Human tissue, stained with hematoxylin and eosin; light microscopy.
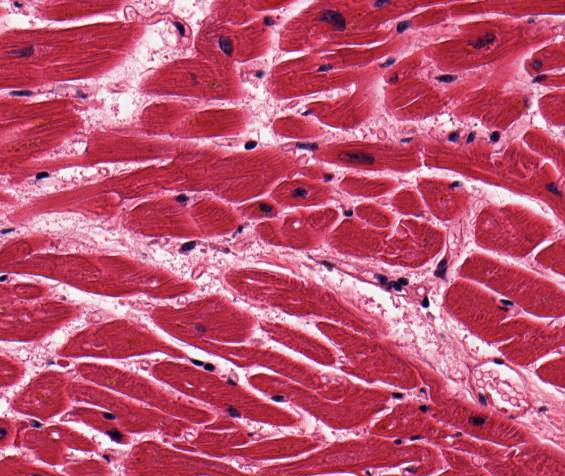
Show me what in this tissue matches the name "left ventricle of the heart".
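Sure, this is left ventricle of the heart, and nearly the whole field is cardiac muscle fibres with narrow pale spaces between them. Notice how the fibres branch and join their neighbours.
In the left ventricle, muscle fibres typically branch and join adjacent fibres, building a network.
So that branching is the part that fits. Otherwise, the nuclei sit centrally in the cytoplasm rather than at the fibre edge, and the cytoplasm is deeply eosinophilic and solid, not vacuolated.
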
